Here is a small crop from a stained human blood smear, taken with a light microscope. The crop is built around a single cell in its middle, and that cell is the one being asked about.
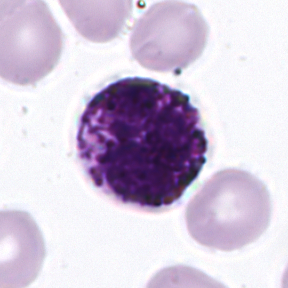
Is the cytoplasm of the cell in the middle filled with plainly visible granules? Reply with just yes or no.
Yes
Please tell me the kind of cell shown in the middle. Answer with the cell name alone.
basophil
